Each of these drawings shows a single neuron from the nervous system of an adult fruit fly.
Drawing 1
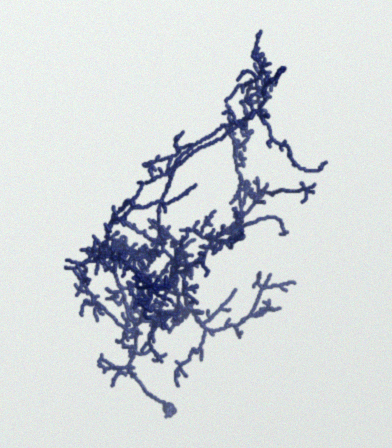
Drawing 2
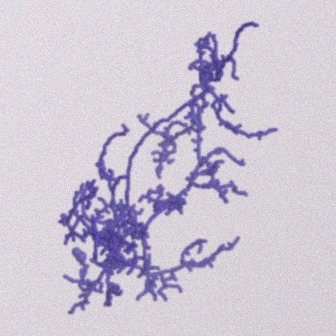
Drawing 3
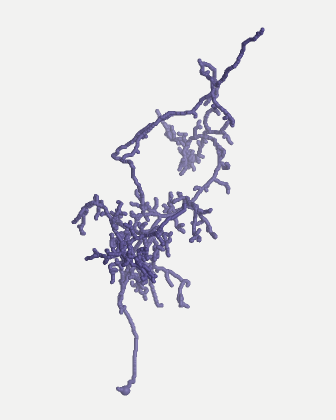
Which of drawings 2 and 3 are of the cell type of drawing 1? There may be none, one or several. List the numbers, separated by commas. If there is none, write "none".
2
